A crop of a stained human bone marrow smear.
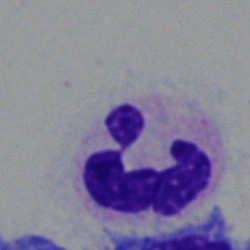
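Segmented neutrophil in a stained human bone marrow smear. The round cell has a nucleus split into several distinct lobes, with no visible nucleoli. Faint, fine pinkish granules lie in the cytoplasm.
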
